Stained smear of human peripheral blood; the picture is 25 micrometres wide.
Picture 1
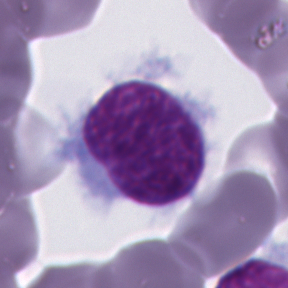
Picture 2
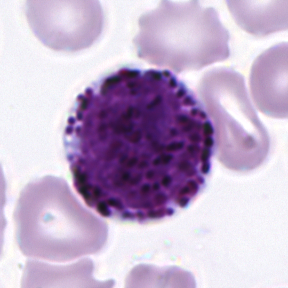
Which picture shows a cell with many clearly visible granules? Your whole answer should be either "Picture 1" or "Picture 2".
Picture 2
